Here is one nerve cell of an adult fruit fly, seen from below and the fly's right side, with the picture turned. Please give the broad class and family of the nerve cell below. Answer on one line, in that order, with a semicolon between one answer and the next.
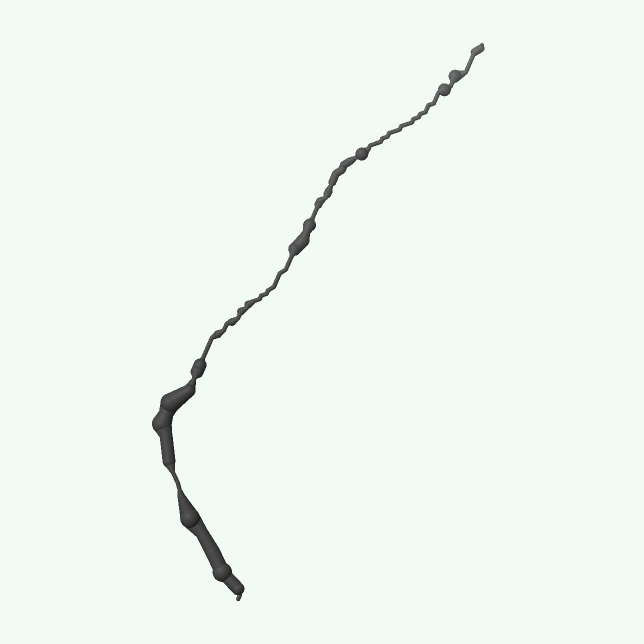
photoreceptor or other optic-lobe sensory neuron; class visual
